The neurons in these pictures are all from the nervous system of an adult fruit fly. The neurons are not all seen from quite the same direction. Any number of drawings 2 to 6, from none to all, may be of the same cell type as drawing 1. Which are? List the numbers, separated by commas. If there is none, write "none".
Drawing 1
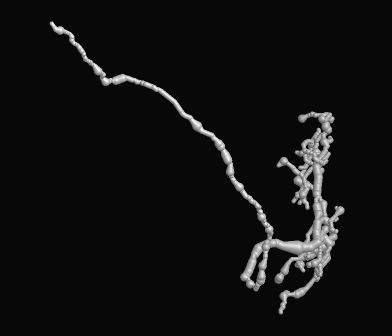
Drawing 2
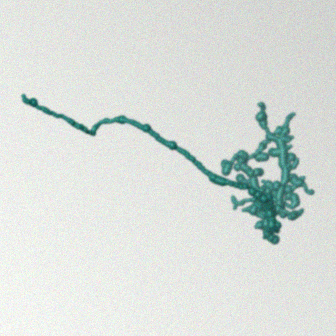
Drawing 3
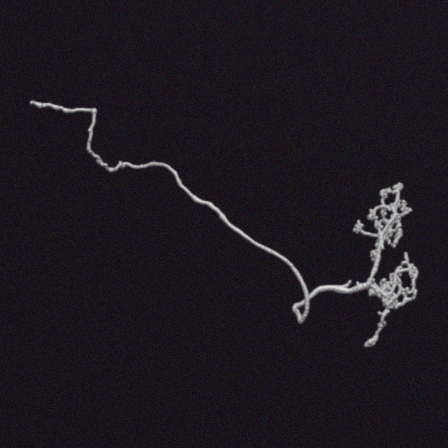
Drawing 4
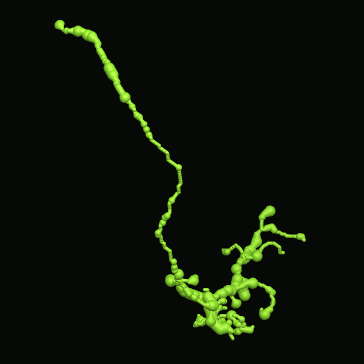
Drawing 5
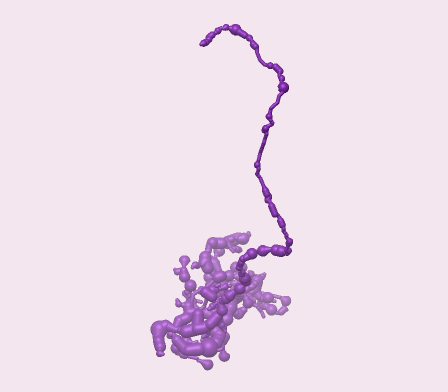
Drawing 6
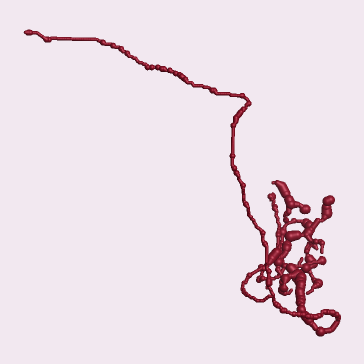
3, 4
